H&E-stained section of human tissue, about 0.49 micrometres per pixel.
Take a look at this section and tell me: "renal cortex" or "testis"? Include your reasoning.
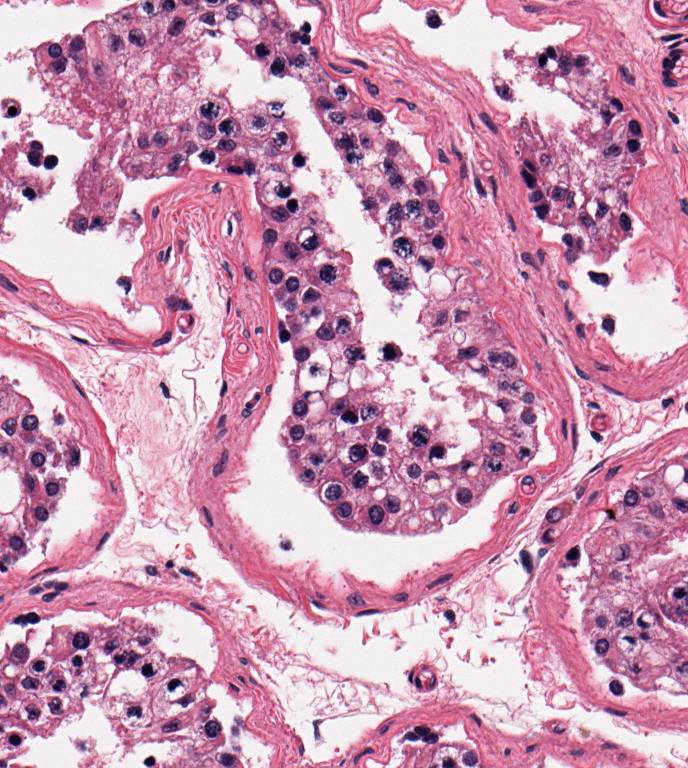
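It's testis. What settles it is that the tubules are lined by a stratified epithelium several cells thick. Beyond that, the central tubule's epithelium holds scattered large round cells with coarse, clumped dark chromatin, plus many clear round vacuoles. In the tubule walls, flattened, elongated dark nuclei lie parallel to the wall's curve.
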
